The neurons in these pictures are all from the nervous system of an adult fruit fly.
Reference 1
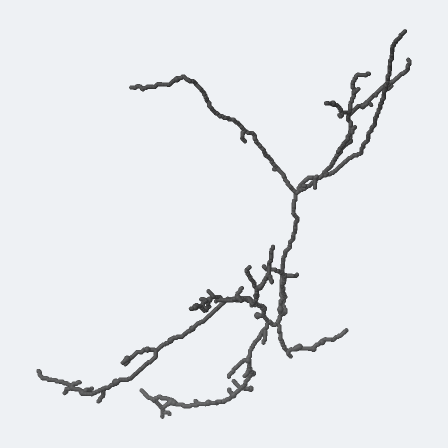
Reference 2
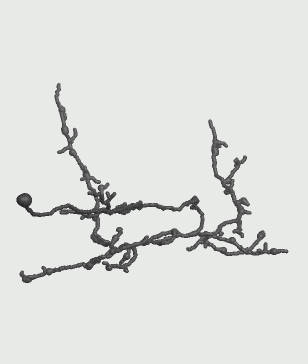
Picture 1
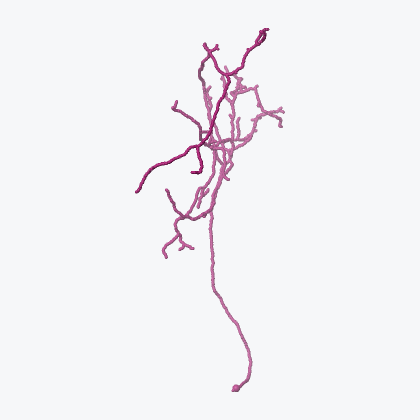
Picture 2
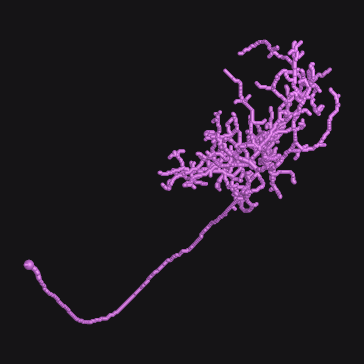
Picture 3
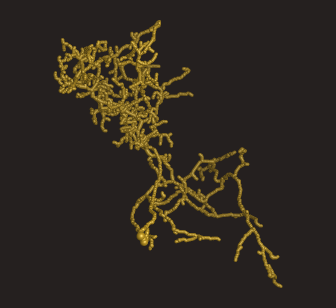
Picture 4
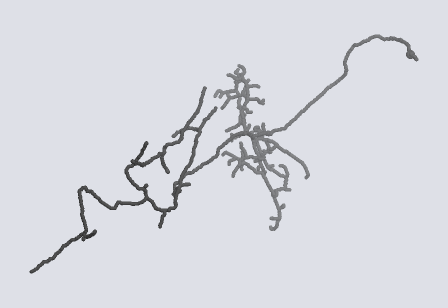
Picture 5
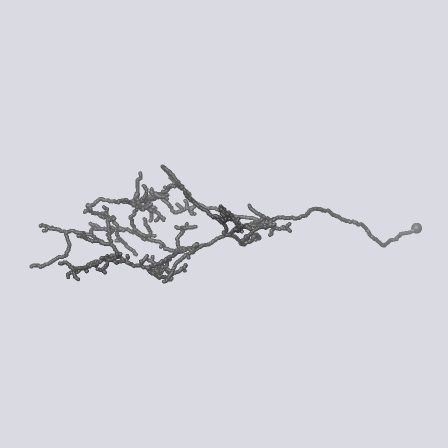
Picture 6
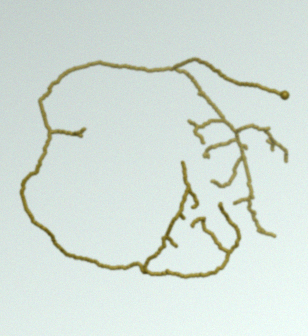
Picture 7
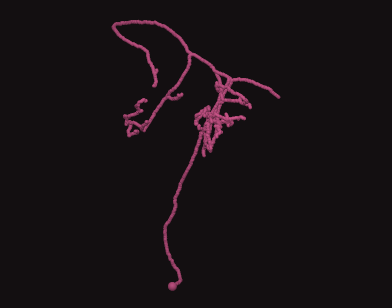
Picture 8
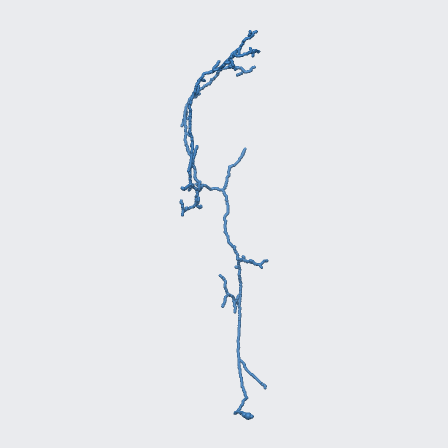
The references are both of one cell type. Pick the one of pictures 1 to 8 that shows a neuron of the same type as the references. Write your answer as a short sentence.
Picture 8 shows a neuron of the same cell type.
